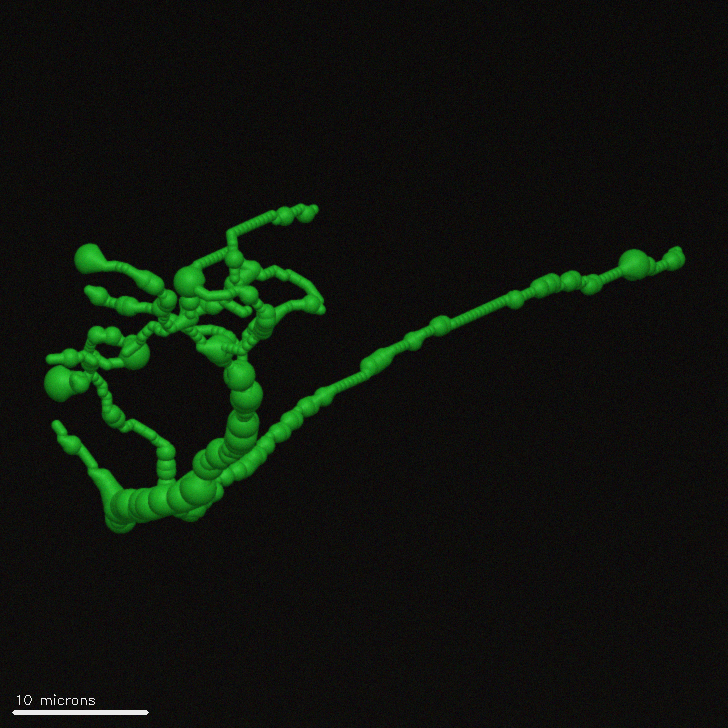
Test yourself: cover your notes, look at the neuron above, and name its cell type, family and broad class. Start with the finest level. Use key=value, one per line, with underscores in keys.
cell_type=SNta34
family=class mechanosensory tactile
broad_class=sensory neuron entering the nerve cord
